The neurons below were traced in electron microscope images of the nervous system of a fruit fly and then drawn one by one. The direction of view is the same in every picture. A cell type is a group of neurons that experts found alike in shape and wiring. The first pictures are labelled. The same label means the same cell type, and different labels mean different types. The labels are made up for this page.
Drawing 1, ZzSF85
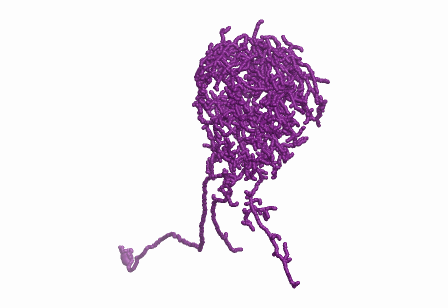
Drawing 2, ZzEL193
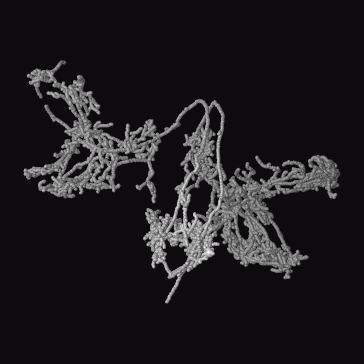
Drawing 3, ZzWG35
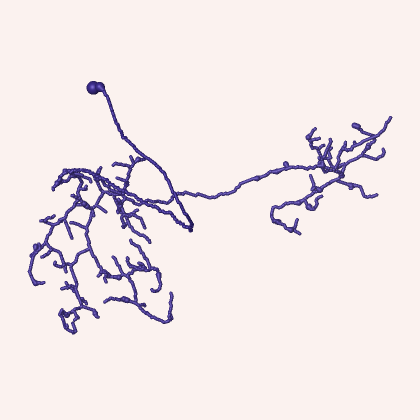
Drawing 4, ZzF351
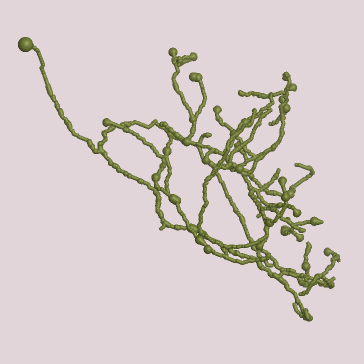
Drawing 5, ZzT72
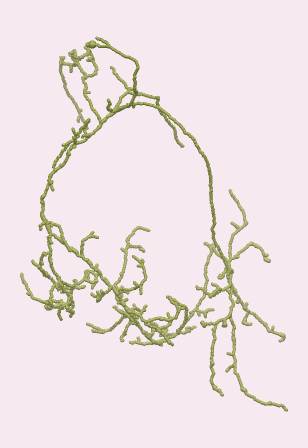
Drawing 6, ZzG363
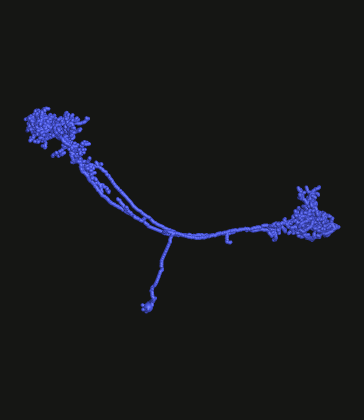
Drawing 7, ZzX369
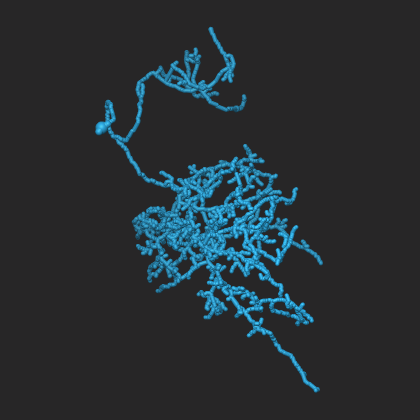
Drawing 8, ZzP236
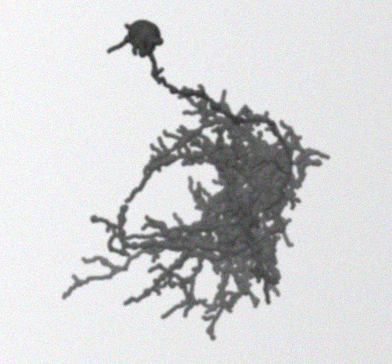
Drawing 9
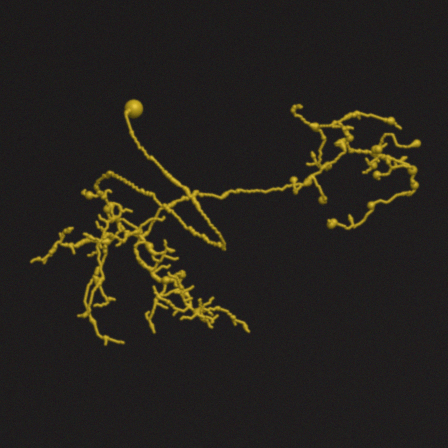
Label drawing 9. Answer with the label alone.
ZzWG35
